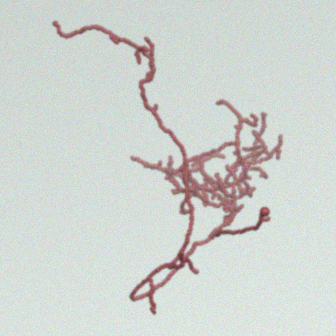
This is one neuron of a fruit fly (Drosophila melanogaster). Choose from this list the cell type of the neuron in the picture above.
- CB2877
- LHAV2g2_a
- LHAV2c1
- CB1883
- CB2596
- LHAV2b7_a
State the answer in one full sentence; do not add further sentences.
This neuron is assigned to the cell type LHAV2b7_a.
